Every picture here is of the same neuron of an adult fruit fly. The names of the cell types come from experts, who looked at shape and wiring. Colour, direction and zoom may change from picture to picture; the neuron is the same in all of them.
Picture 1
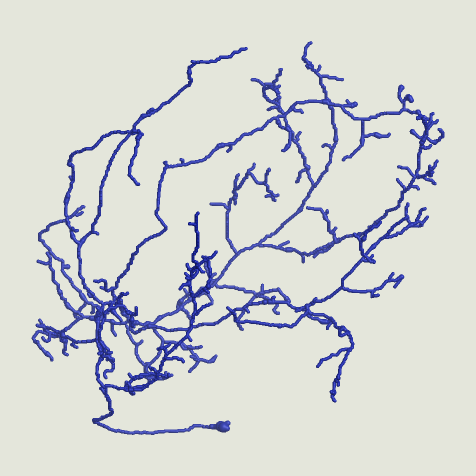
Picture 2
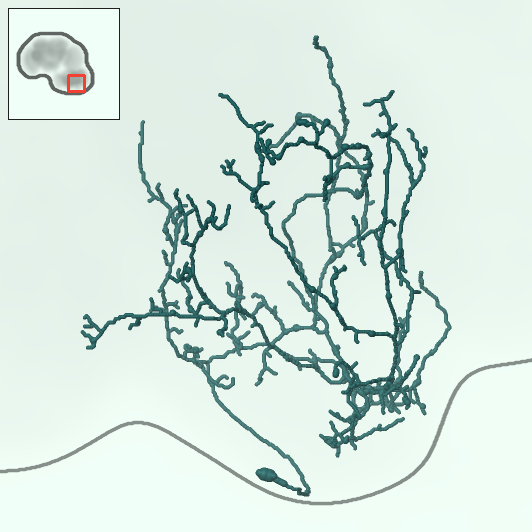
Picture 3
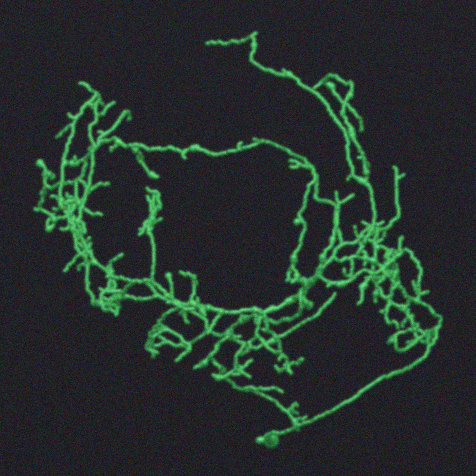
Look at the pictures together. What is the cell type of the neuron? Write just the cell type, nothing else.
IN04B071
